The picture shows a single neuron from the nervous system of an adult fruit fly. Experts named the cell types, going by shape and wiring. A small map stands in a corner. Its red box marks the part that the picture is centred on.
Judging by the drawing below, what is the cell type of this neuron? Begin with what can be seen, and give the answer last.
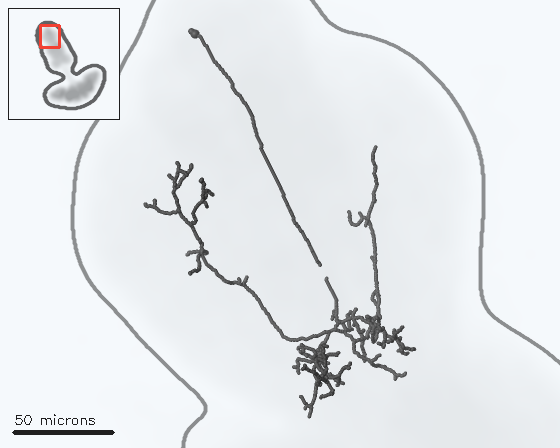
It lies in the nerve cord. From top to bottom in the picture it spans about 200 microns. The picture shows dozens of branch ends. Its broad class is nerve-cord intrinsic neuron. Its cell type is IN12B082.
